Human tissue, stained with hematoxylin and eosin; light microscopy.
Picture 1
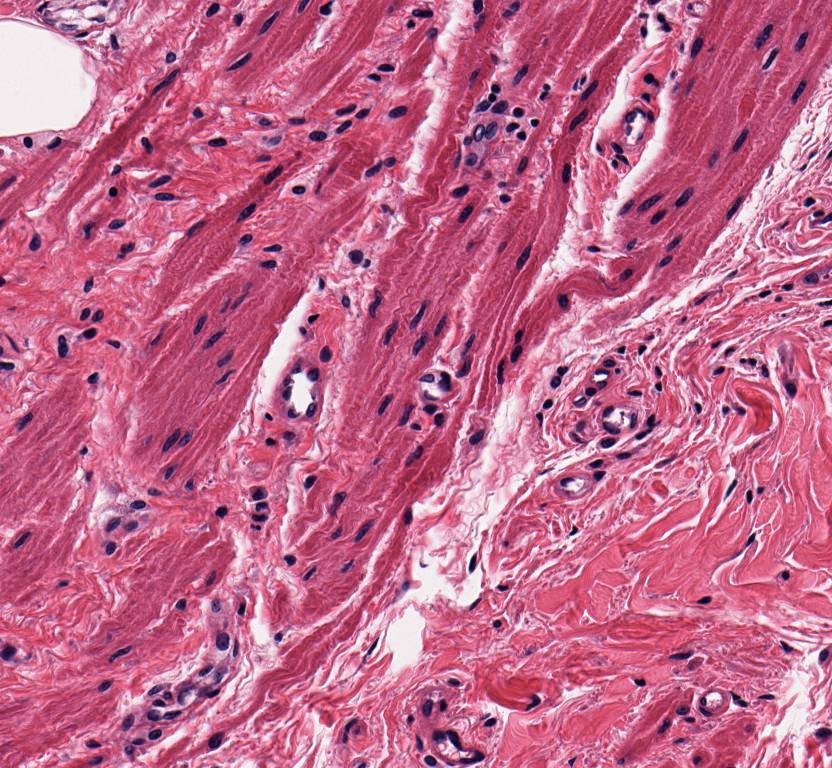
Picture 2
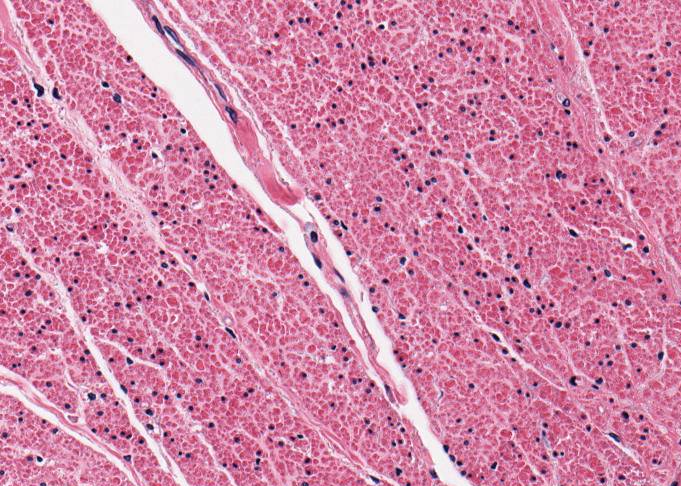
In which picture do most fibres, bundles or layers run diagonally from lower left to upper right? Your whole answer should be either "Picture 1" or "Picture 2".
Picture 1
